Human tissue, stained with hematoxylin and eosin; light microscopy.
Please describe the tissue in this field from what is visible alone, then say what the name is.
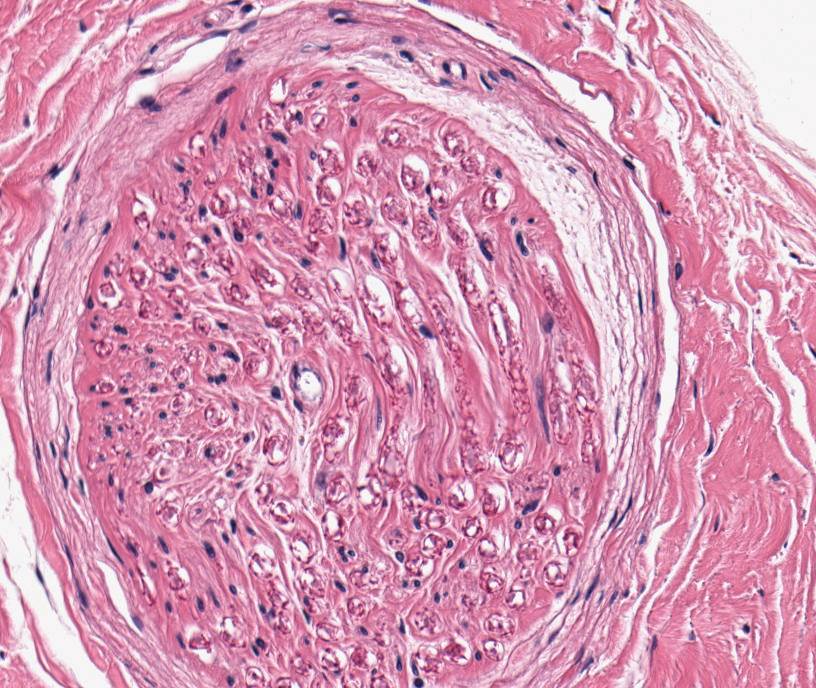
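One rounded bundle of nerve fibres occupies most of the field. Encircling sheath: concentric, of thin layers, with flattened nuclei. Nuclei between fibres: small, dark, elongated. Near bundle centre: small vessel, empty round lumen. Tissue: tibial nerve.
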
